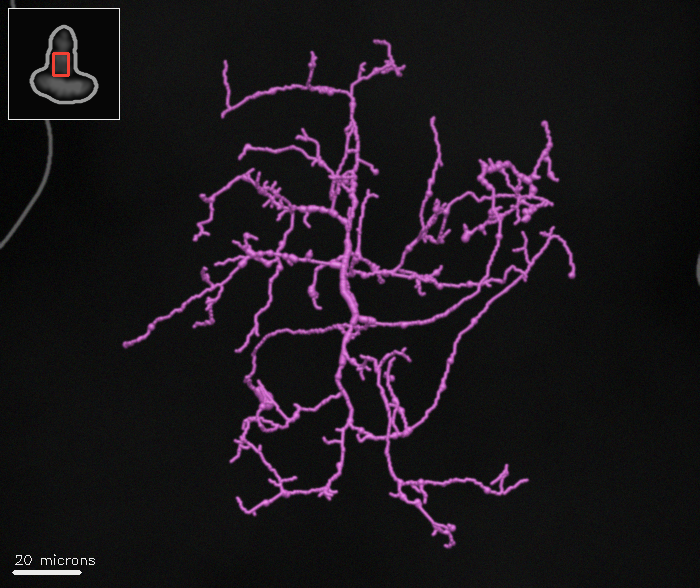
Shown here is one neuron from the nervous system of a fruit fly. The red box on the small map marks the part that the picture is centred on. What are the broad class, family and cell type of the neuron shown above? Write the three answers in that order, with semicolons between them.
nerve-cord intrinsic neuron; hemilineage 06B; IN06B056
